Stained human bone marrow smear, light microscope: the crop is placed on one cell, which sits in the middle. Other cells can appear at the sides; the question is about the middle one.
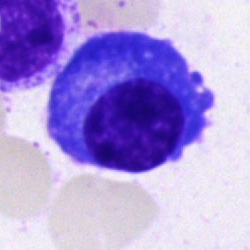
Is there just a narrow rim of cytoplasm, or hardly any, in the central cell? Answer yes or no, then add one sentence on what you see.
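No. The cytoplasm takes up more of the cell than the nucleus does.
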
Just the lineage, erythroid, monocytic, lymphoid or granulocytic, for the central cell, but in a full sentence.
The central cell is grouped with the lymphoid lineage.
